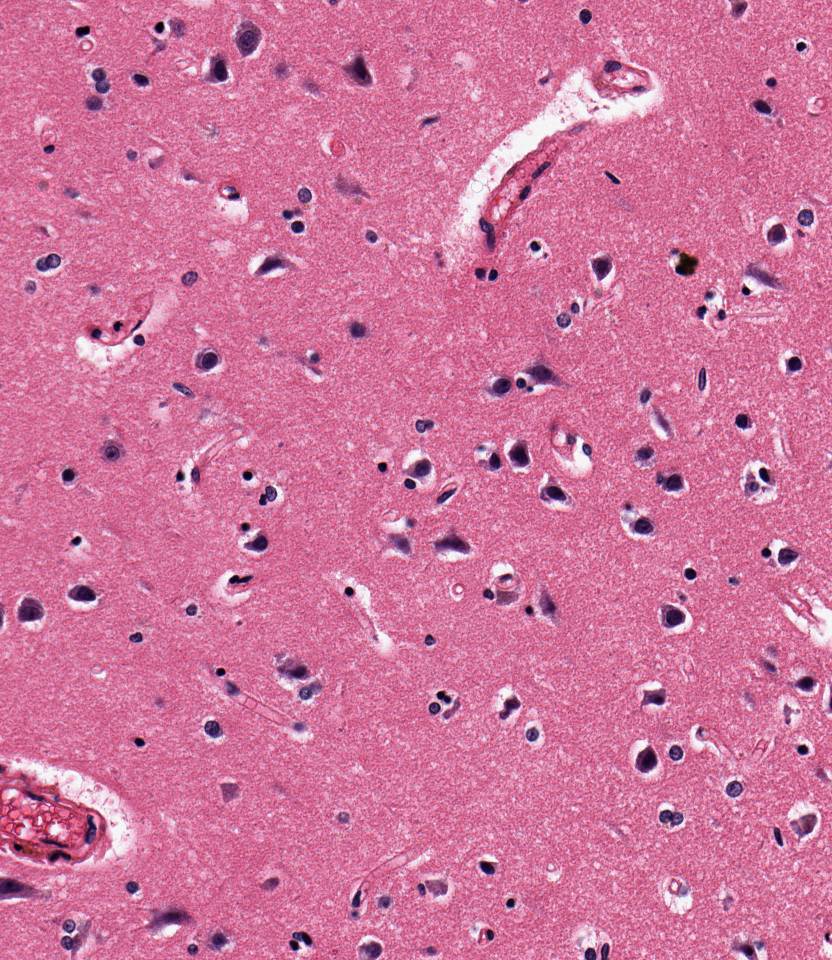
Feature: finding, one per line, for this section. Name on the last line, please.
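Background: many small round dark nuclei, little cytoplasm, lying singly between neurons
Upper centre: thin-walled elongated vessel, diagonal, in a clear white space
Lower left: larger vessel cut across, with red blood cells, ringed by clear space
Putting it together: cerebral cortex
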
